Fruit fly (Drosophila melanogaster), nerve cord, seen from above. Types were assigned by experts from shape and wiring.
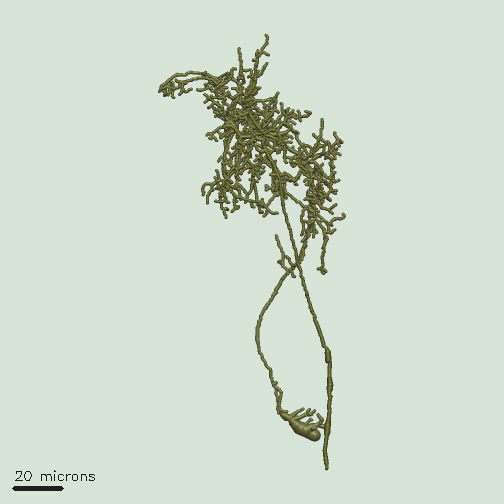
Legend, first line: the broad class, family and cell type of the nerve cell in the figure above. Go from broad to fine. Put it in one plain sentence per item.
A motor neuron of the nerve cord of hemilineage 03B, type MNad35.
